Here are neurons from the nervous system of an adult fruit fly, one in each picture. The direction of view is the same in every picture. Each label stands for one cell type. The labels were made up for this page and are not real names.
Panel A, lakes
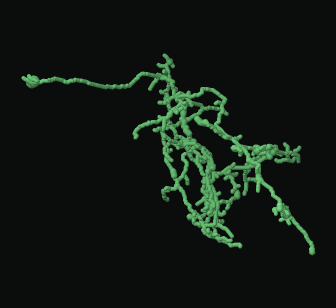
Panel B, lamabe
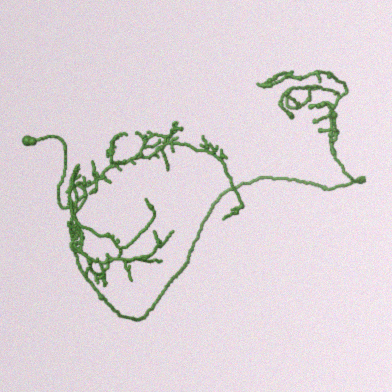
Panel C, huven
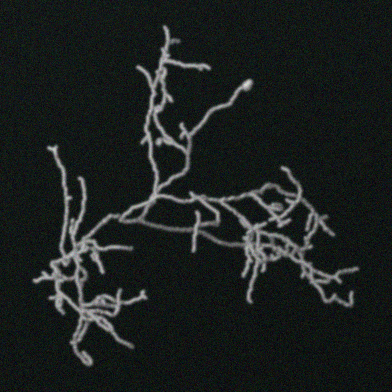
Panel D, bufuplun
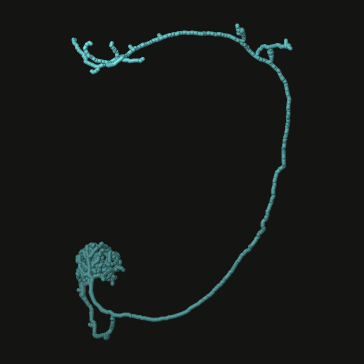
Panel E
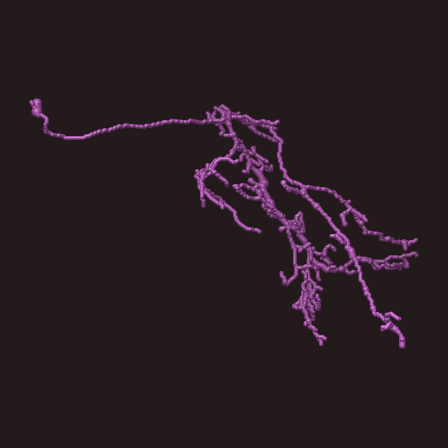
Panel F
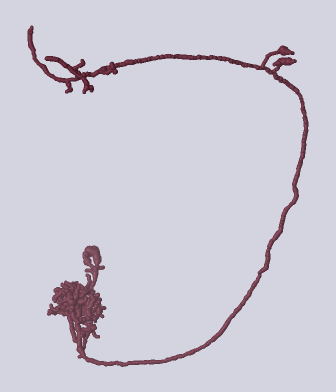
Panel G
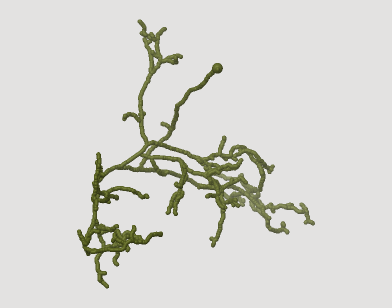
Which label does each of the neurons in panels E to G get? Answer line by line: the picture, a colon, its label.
E: lakes
F: bufuplun
G: huven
